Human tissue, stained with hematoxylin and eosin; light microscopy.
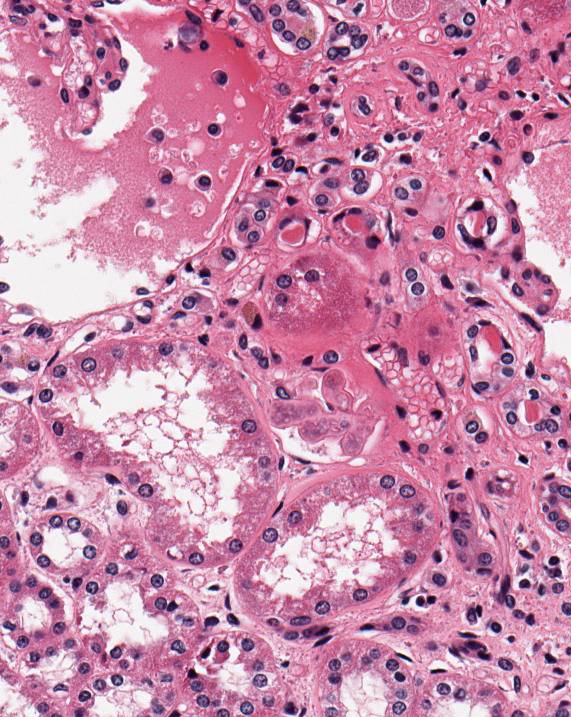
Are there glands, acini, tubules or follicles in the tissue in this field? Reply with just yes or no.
Yes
